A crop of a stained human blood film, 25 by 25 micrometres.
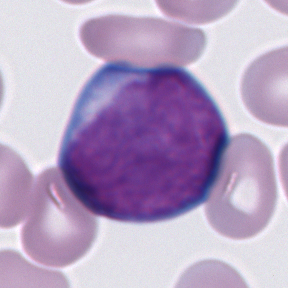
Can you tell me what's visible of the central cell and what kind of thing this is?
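Point one, the surface: smooth, with no projections. Point two, the cytoplasm: a thin deep-blue rim, widest at the upper left. Point three, its contents: no granules and no vacuoles can be seen. The central cell is a myeloblast.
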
